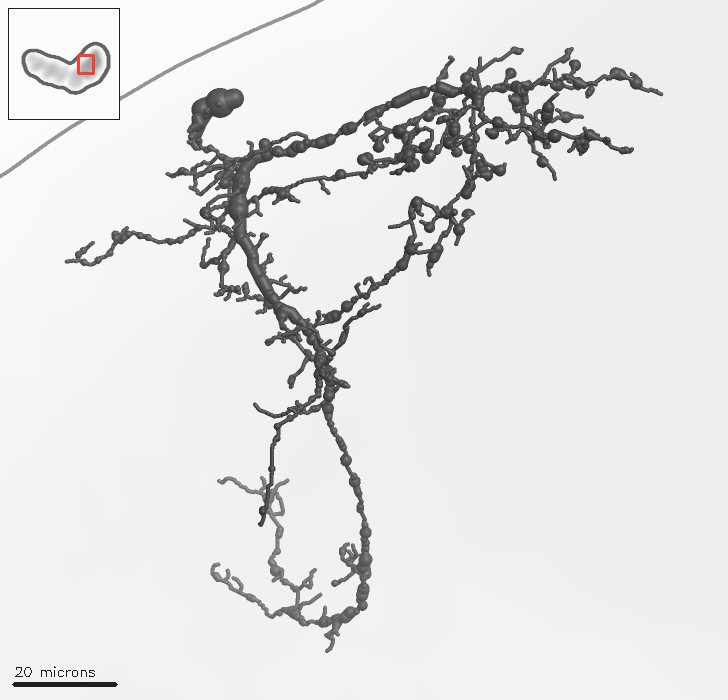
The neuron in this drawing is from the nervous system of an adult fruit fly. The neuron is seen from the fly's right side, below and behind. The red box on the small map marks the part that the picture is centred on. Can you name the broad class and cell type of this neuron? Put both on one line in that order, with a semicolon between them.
central-brain intrinsic neuron; SMP530_b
